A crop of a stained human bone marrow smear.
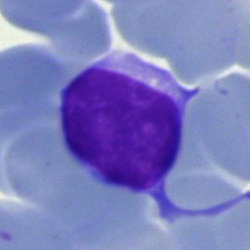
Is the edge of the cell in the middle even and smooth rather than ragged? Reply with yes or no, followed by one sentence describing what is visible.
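No. A short pointed projection sticks out from the upper right edge of the cell.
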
